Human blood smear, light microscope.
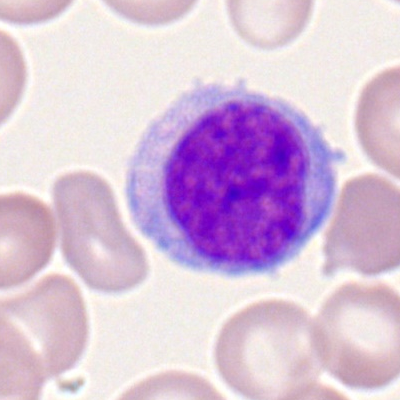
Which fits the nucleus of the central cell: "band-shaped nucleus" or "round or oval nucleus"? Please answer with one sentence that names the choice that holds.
Round or oval in outline, the nucleus forms a single compact mass.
